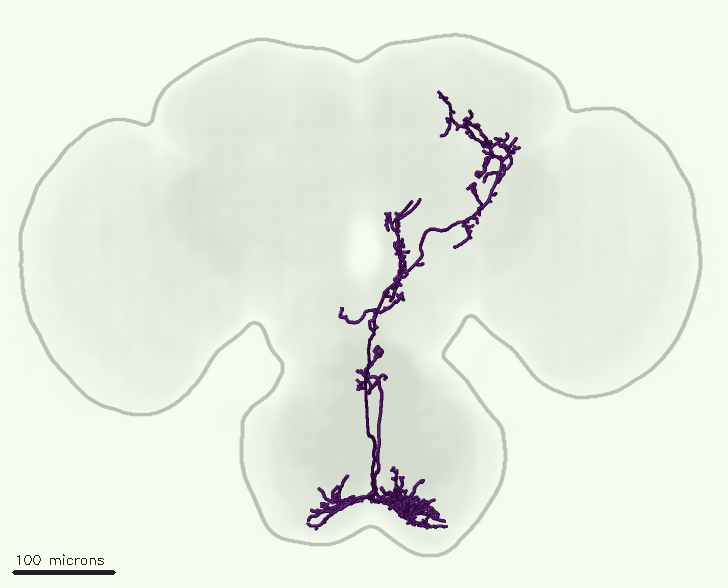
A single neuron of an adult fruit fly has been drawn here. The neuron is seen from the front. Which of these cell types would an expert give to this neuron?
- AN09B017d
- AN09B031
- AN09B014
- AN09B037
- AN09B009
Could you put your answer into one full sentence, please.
By type, the neuron is AN09B017d.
